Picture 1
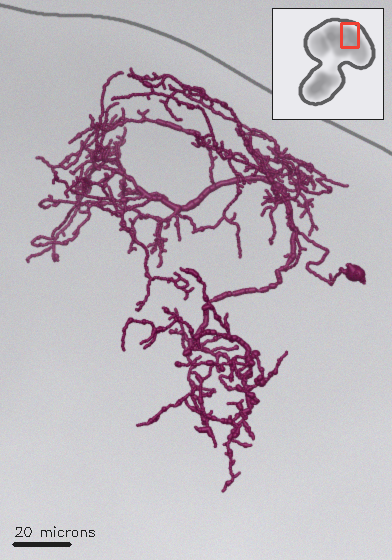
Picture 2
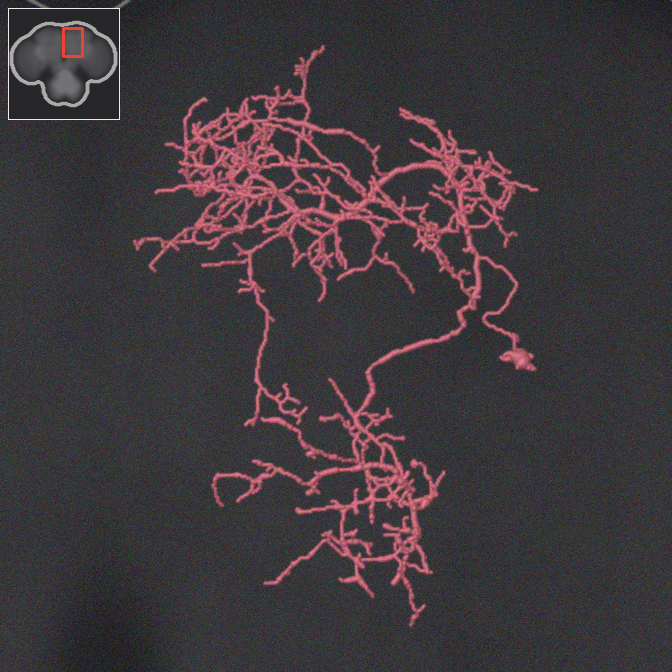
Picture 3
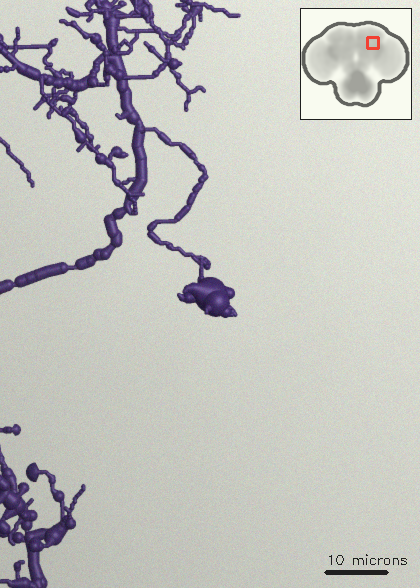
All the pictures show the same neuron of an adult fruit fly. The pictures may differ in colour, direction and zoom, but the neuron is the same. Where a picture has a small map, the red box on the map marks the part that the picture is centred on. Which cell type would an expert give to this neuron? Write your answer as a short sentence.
The cell type is SIP004.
